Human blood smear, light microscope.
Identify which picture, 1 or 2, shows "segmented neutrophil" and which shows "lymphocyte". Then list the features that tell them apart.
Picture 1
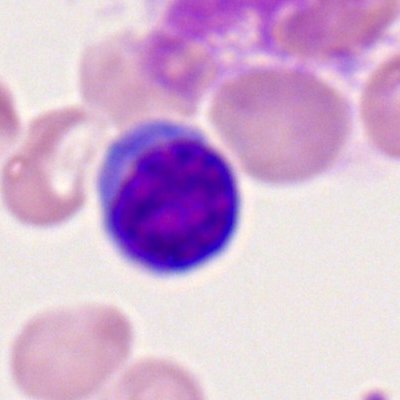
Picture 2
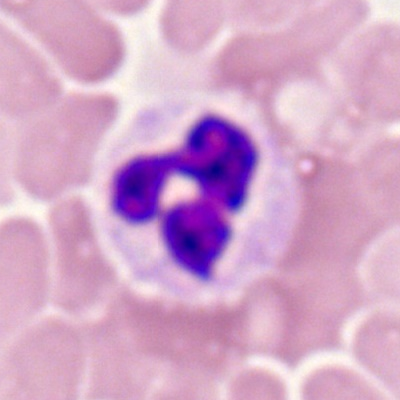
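The lymphocyte is in picture 1, and the segmented neutrophil is in picture 2. In the segmented neutrophil, the nucleus is divided into three lobes linked by narrow connections, and these lobes surround a small pale space near the centre of the cell. The cytoplasm differs in colour: it is blue and without visible granules in the lymphocyte, but plentiful and pale pinkish-lilac in the segmented neutrophil.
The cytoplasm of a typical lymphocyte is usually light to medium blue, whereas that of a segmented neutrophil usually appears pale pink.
In both cells the chromatin is dark purple; in the lymphocyte it is coarsely clumped, and in the segmented neutrophil it looks dense.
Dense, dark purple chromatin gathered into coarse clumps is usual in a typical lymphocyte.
The lymphocyte has a round, smooth outline, and the segmented neutrophil a roughly round one. Red cells lie close above and to the left of the lymphocyte, but none overlaps it.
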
